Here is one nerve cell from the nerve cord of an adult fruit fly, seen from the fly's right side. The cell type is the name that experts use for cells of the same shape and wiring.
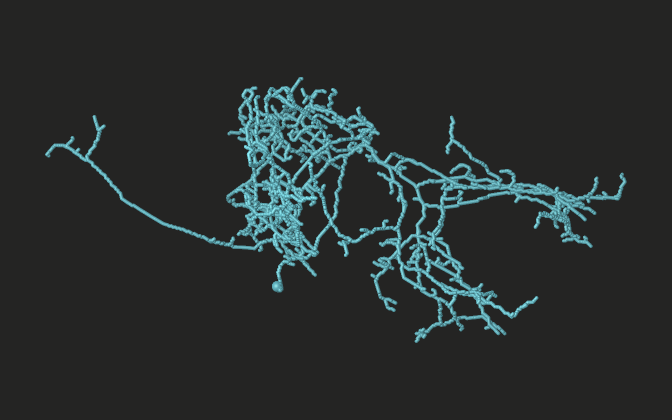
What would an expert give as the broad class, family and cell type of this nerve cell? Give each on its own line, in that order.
nerve-cord intrinsic neuron
hemilineage 00A
IN00A048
